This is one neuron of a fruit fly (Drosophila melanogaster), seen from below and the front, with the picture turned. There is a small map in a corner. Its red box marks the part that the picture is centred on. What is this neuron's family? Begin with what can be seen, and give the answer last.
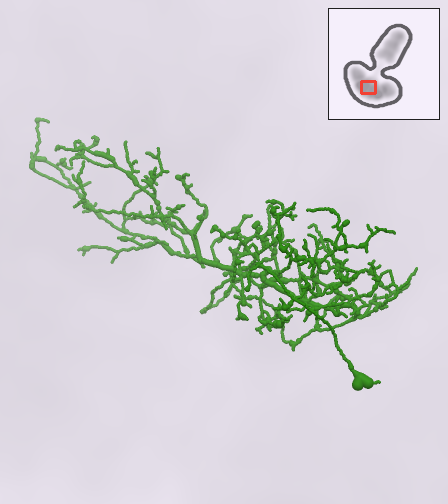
It is in the brain and does not reach the nerve cord. The cell body can be seen at the lower right of the picture. The picture shows dozens of branch ends. This is a central-brain intrinsic neuron. Its family is hemilineage TRdm.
